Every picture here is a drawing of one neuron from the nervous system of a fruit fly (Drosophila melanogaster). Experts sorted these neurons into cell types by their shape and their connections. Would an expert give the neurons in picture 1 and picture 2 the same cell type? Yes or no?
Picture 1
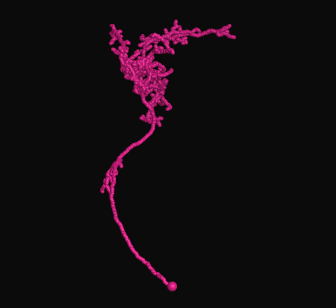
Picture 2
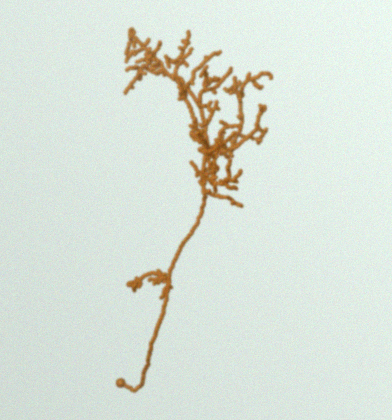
yes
